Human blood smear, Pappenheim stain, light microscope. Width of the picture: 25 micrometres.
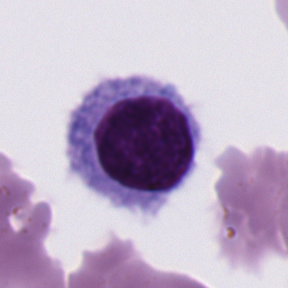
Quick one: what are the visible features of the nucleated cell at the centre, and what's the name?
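Look first at the nucleus: it sits off-centre, shifted toward the right side of the cell, and no nucleolus stands out within it. Now the cytoplasm, which looks mottled and flocculent rather than smooth. Finally, follow the cell border; it is ragged and fuzzy, not crisply smooth. This is a hairy cell.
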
